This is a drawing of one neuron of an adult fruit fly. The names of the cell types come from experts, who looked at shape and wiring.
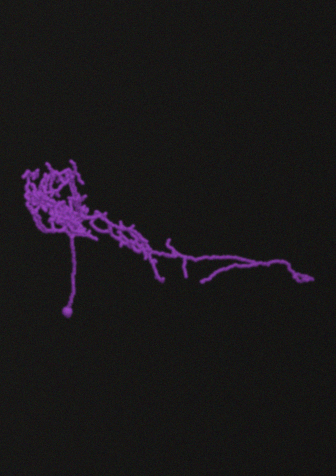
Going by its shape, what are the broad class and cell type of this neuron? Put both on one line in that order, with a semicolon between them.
central-brain intrinsic neuron; CB2595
